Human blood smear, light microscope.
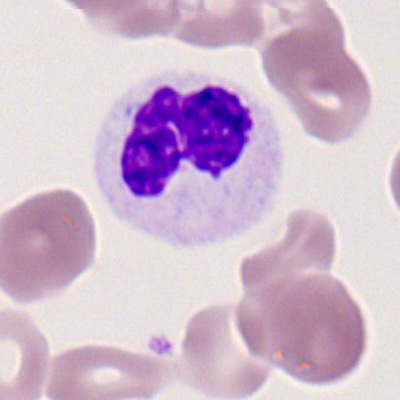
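Segmented neutrophil, central cell. Nucleus in upper part of cell; wider rim of cytoplasm below. No nucleoli visible. Cytoplasm pale lilac, without coarse granules.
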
